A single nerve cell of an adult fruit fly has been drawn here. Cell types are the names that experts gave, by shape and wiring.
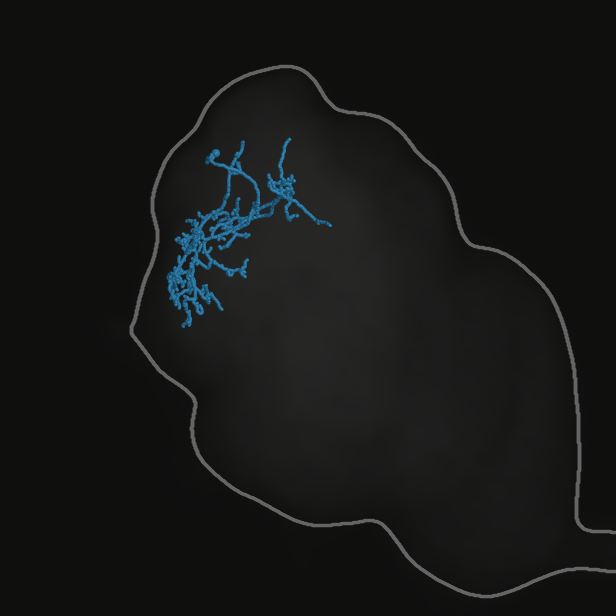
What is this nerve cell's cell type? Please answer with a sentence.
The cell type is AVLP045.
